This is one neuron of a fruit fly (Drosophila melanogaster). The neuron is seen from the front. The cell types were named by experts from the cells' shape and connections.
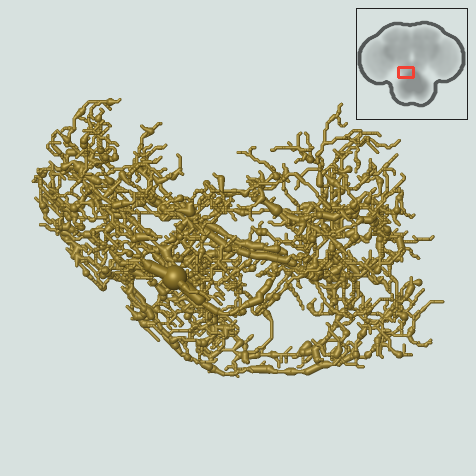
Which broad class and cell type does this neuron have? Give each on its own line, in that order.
central-brain intrinsic neuron
GNG095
